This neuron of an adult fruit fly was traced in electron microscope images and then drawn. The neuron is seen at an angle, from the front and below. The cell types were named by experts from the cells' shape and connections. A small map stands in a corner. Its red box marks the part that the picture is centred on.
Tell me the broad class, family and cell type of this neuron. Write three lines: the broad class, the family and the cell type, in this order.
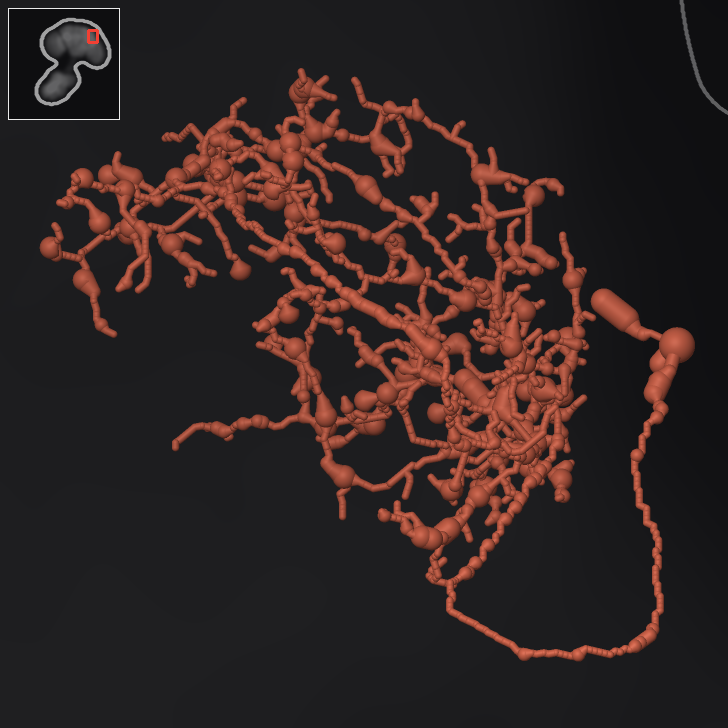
central-brain intrinsic neuron
hemilineage LHl1
LHAV4a1_b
